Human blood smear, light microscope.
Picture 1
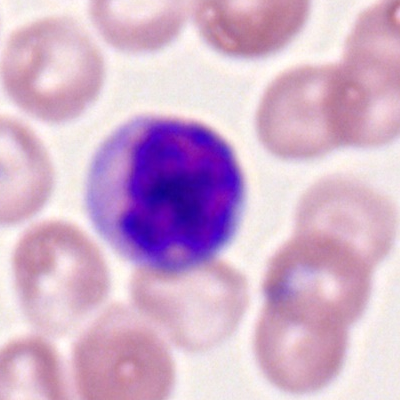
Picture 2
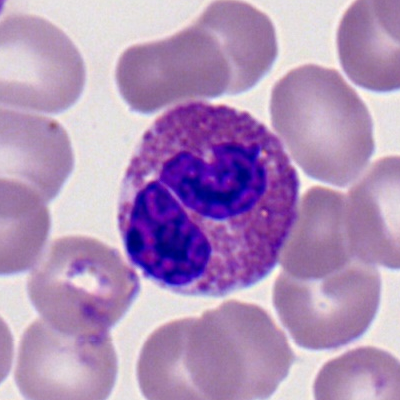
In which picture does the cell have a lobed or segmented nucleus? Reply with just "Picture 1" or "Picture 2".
Picture 2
